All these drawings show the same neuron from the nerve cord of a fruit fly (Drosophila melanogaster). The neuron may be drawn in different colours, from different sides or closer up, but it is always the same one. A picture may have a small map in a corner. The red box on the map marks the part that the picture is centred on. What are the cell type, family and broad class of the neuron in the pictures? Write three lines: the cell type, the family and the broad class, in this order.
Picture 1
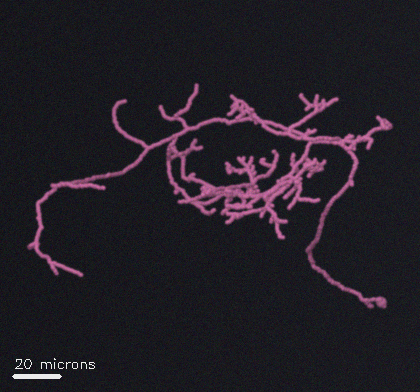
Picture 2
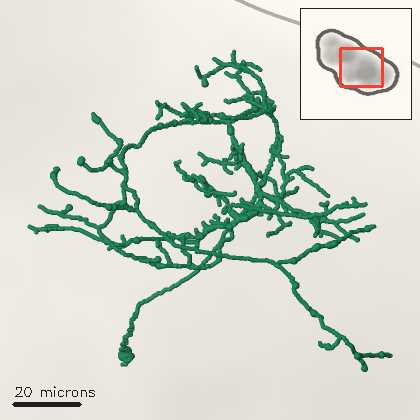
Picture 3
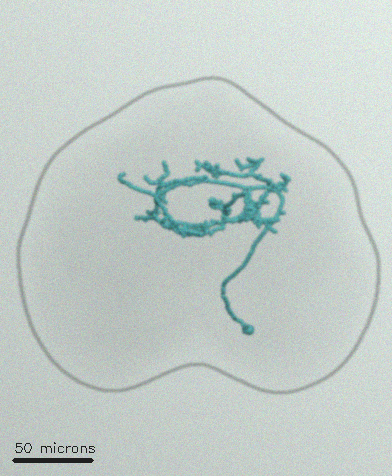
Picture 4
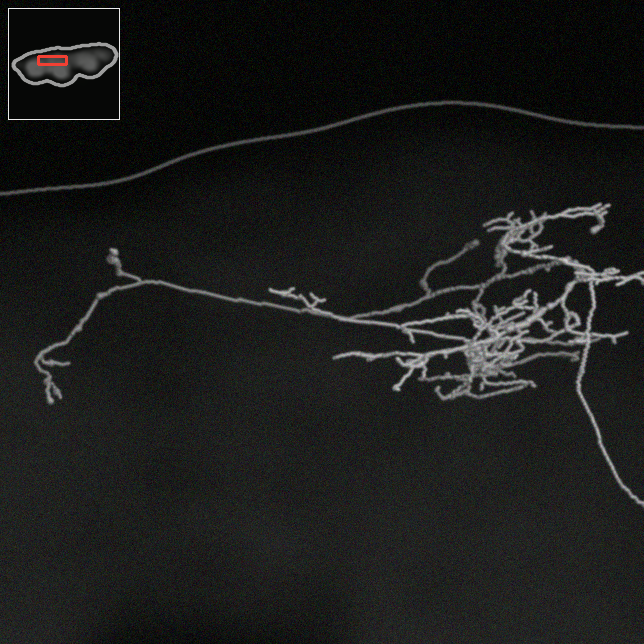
IN06A088
hemilineage 06A
nerve-cord intrinsic neuron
